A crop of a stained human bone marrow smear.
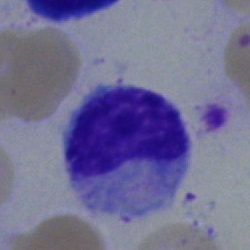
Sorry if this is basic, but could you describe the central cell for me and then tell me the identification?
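Let me start at the top: a single unlobed nucleus fills the upper part of the cell. Its chromatin is dark purple, with paler streaks running through it. Along the lower side lies a band of pale greyish blue cytoplasm. So this is a metamyelocyte.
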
